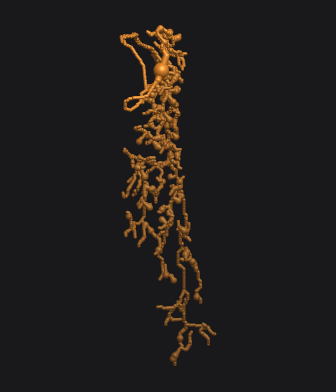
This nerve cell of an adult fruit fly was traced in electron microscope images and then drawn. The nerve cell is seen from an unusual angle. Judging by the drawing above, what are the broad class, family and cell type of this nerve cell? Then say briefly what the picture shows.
It is an optic-lobe intrinsic neuron. The family is Pm. It is of cell type Pm2a. The cell body can be seen at the top of the picture. Dozens of branch ends can be seen.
